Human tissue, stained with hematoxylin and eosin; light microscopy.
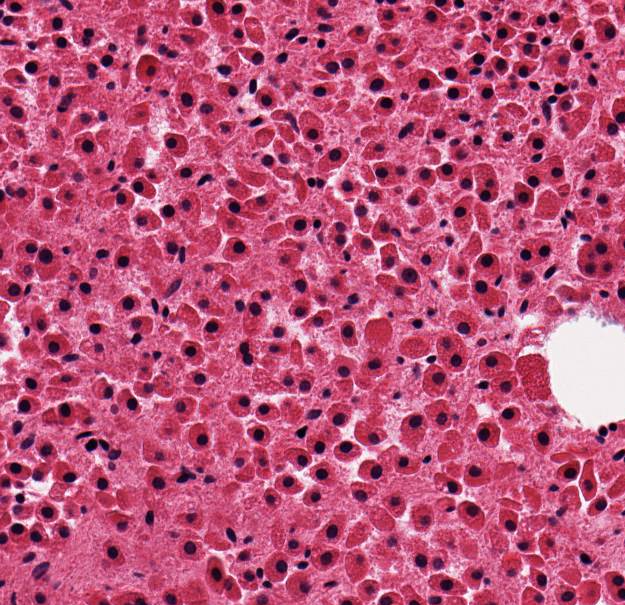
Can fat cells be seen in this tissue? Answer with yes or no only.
No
